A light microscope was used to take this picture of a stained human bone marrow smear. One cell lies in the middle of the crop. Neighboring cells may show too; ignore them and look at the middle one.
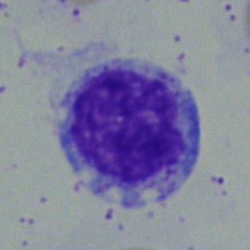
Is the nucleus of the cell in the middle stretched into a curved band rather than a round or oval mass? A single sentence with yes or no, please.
No, in this cell the nucleus forms a single compact round or oval shape.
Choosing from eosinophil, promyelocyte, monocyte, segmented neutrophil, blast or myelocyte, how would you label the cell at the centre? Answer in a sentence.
The middle of this crop holds a monocyte.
